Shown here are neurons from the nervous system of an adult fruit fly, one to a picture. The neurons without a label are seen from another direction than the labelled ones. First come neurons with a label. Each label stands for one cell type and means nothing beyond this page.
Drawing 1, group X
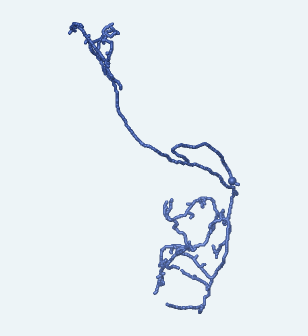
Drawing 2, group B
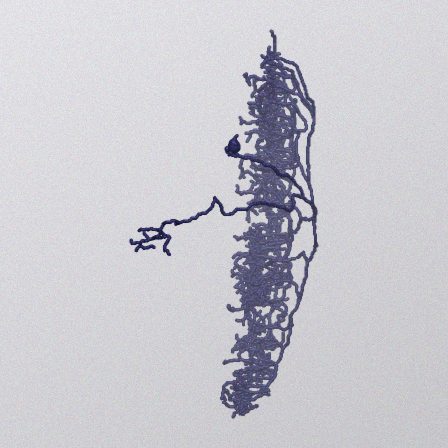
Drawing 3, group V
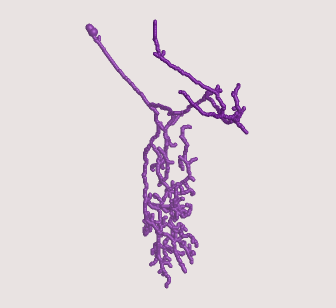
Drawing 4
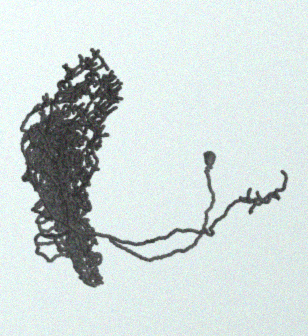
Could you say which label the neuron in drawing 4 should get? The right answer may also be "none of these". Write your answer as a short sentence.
It belongs to group B.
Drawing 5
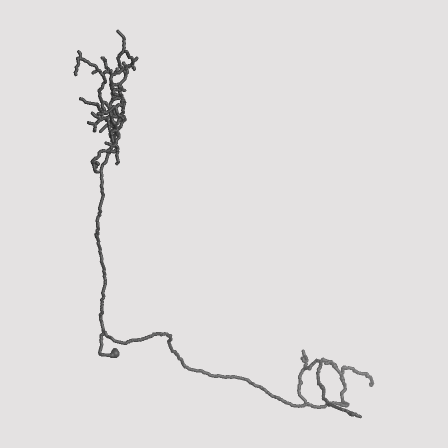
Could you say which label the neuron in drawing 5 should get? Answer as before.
It belongs to none of these.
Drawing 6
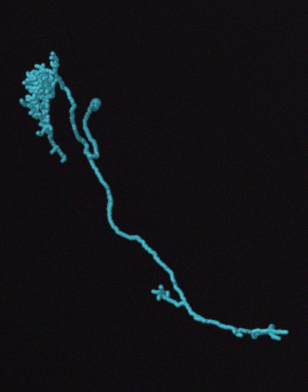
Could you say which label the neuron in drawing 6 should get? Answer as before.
It belongs to group V.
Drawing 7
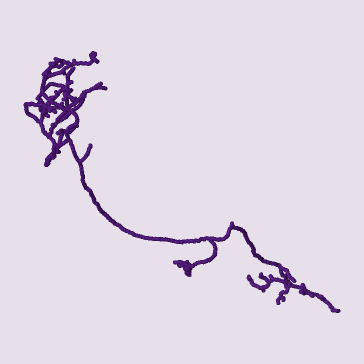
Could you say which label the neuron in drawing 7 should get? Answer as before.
It belongs to group X.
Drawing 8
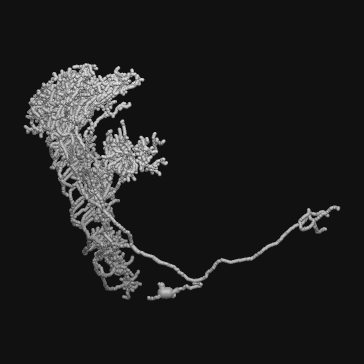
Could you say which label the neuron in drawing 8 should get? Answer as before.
It belongs to group B.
